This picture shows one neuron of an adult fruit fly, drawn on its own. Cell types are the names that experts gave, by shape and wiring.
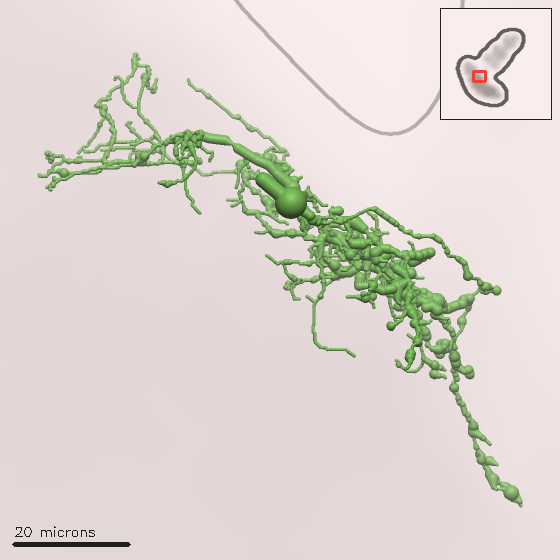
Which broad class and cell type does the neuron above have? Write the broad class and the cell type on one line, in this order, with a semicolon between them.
central-brain intrinsic neuron; PS352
